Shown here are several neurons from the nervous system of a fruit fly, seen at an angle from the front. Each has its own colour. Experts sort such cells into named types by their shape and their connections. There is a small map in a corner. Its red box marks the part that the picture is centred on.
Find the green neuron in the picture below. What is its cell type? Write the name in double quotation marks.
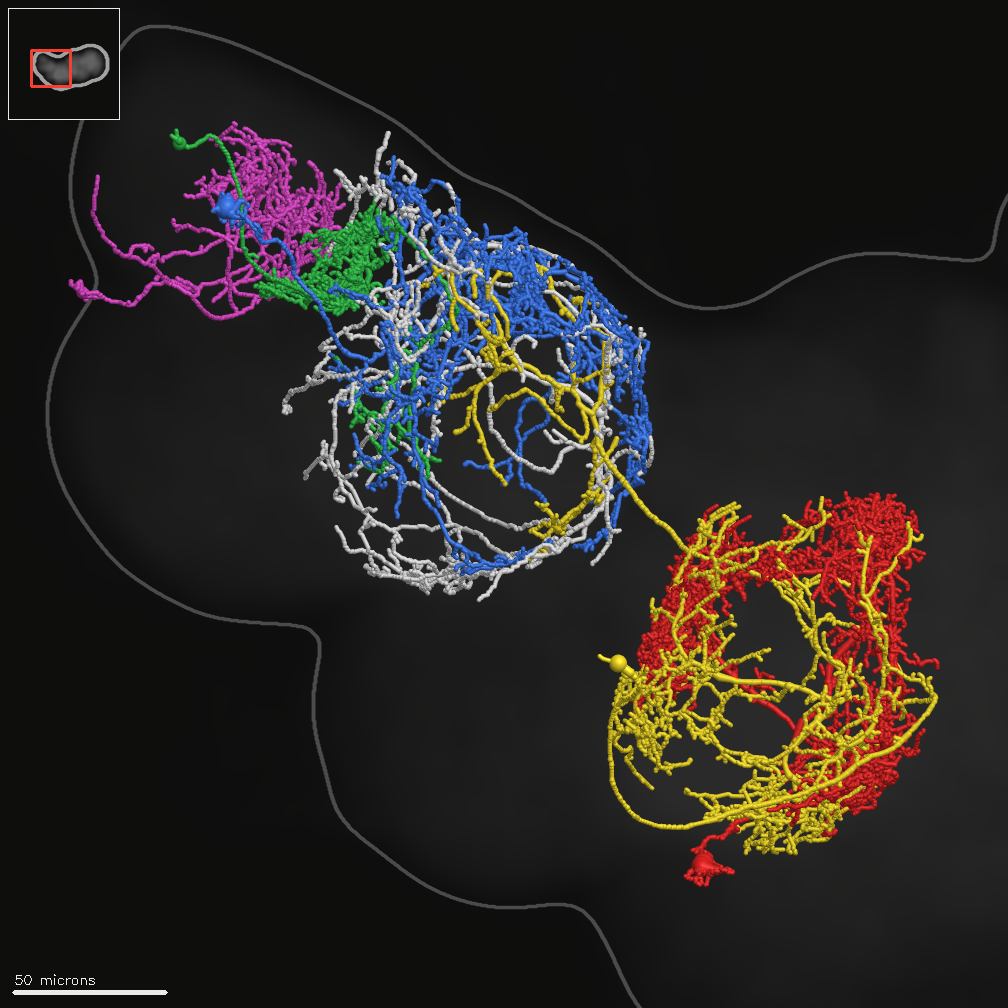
"IN01A061"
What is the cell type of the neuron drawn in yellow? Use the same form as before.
"IN01A011"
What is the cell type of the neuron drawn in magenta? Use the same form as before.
"IN14A020"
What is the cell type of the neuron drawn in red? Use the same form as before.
"IN13B001"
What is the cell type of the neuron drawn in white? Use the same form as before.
"IN01A027"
